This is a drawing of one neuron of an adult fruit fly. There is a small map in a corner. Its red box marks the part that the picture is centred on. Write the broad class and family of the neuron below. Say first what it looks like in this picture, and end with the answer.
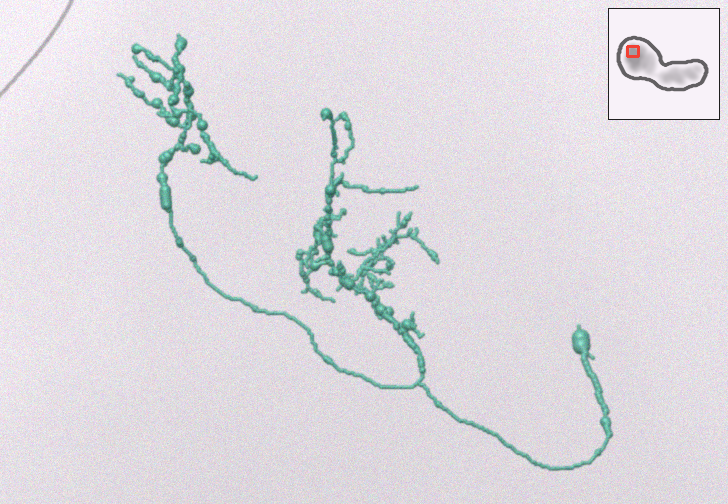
The picture shows dozens of branch ends. In this view it is about as wide as it is tall. This is a central-brain intrinsic neuron. The family is hemilineage VLPp&l1_anterior.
